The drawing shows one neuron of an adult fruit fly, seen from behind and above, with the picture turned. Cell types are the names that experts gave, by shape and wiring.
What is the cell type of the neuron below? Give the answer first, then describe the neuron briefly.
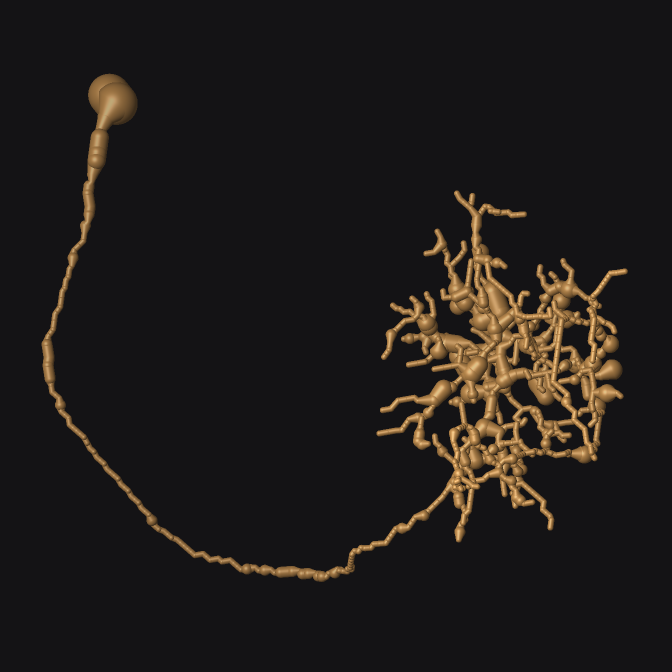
The cell type is GNG402. It is a central-brain intrinsic neuron. The picture shows dozens of branch ends. In this view it is about as wide as it is tall.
